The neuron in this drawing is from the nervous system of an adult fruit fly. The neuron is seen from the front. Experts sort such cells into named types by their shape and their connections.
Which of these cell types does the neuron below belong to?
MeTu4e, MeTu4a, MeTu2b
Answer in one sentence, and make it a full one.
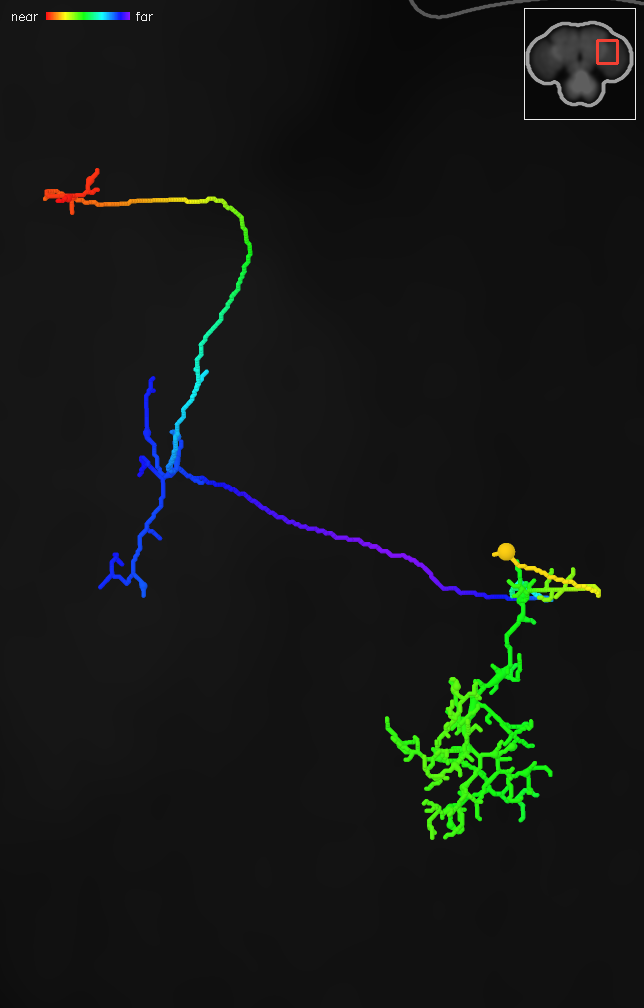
By its cell type, the neuron is MeTu4a.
